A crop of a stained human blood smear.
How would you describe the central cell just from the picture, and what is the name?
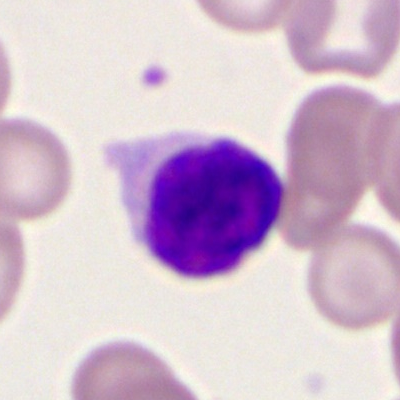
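Most of the cytoplasm lies on the left side of the nucleus, where it is drawn out to an angular edge, giving the cell an irregular outline. The cytoplasm is a pale lilac-blue, and the chromatin stains a dense dark purple. This cell is a lymphocyte.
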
